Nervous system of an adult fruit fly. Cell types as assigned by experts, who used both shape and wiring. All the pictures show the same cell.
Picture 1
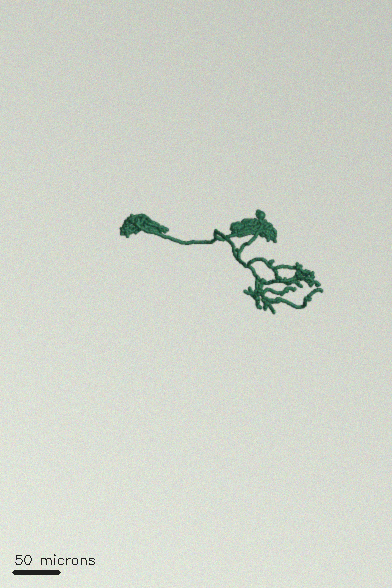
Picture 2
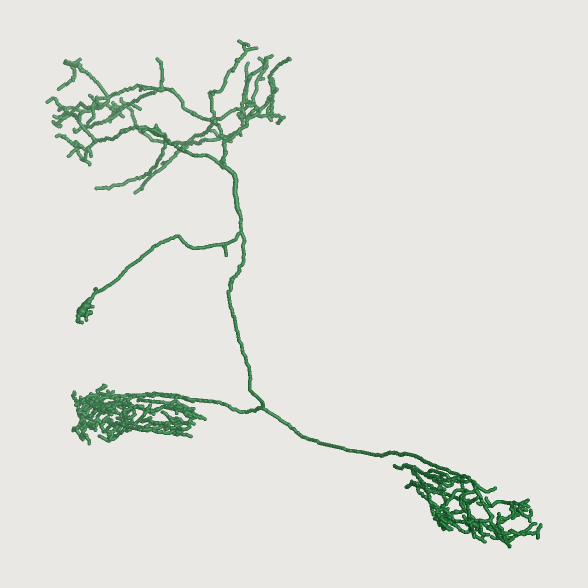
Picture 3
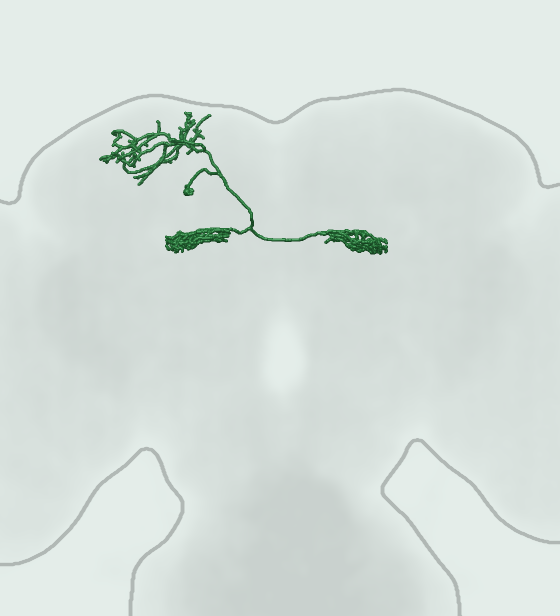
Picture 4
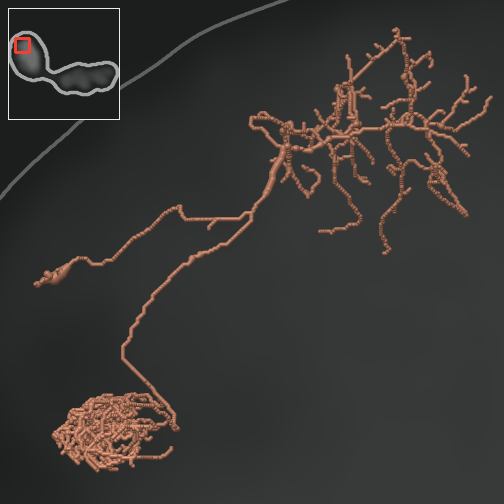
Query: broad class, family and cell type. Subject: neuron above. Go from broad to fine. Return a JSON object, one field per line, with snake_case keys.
{
 "broad_class": "central-brain intrinsic neuron",
 "family": "class DAN",
 "cell_type": "PAM10"
}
